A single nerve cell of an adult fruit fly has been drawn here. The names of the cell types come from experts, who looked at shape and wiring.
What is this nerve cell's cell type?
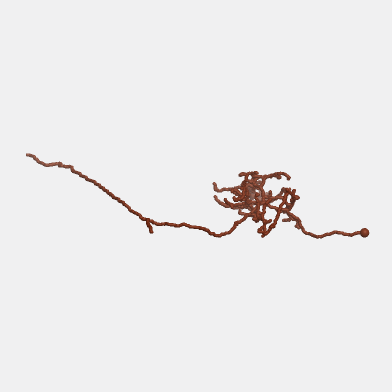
IN10B059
